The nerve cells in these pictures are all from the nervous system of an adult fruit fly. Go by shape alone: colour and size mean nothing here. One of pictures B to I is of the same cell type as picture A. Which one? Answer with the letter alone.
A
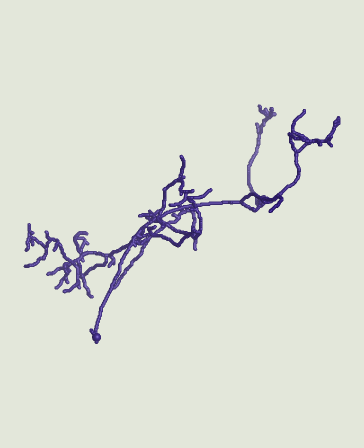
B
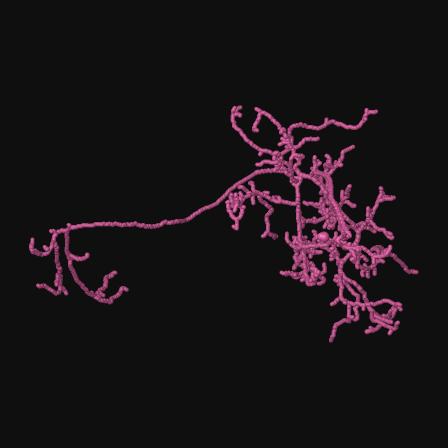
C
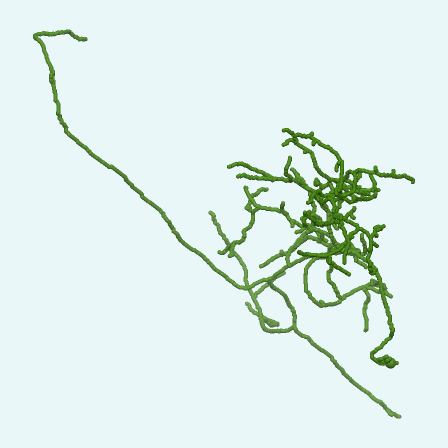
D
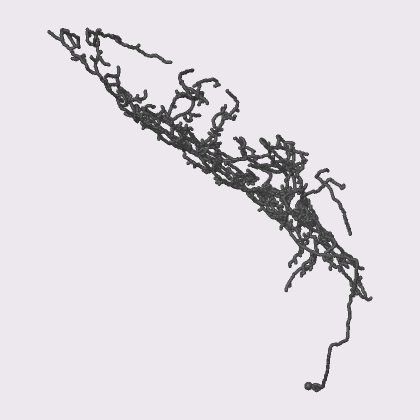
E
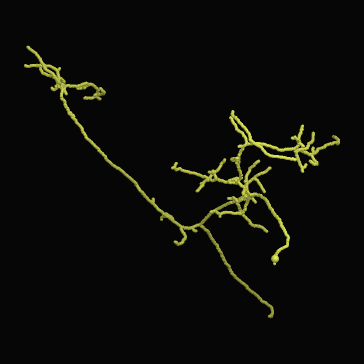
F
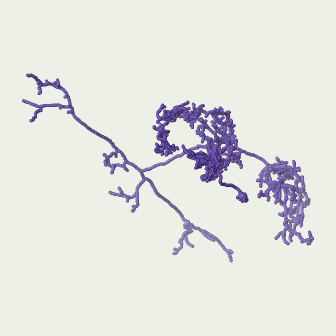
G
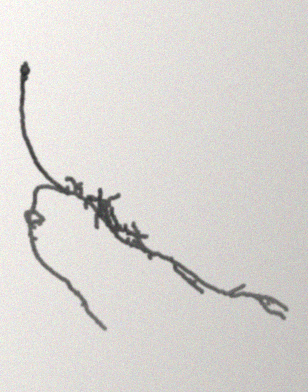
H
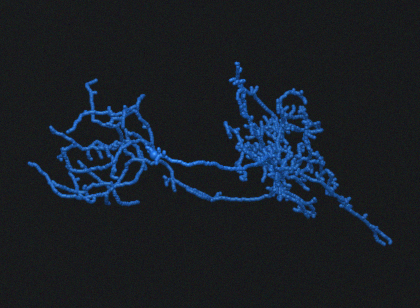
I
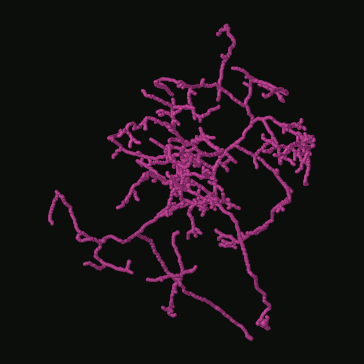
E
